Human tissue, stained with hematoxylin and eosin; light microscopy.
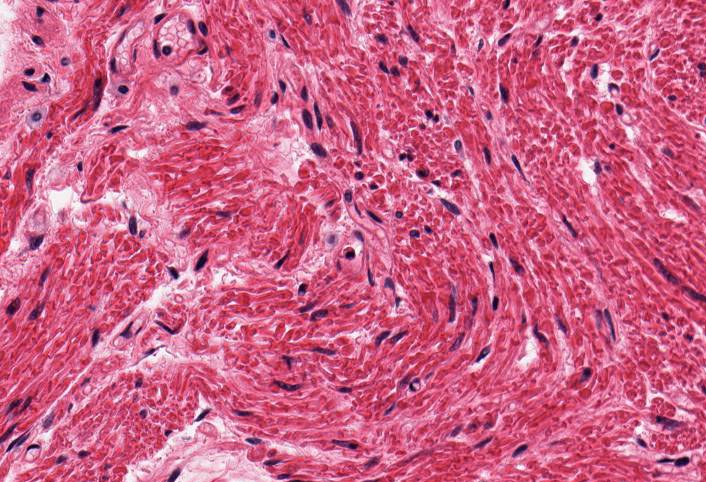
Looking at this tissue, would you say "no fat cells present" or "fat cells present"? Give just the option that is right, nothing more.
No fat cells present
